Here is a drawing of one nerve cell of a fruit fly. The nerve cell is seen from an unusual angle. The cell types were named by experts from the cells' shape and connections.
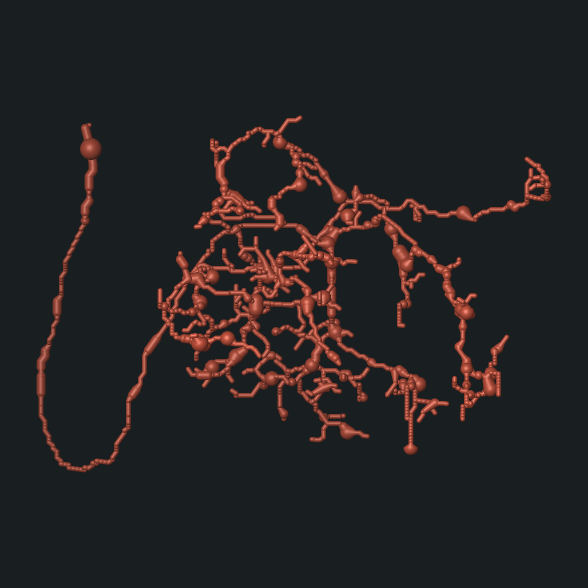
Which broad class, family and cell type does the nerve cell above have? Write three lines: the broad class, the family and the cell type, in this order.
central-brain intrinsic neuron
hemilineage LHl4_dorsal
CB2678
